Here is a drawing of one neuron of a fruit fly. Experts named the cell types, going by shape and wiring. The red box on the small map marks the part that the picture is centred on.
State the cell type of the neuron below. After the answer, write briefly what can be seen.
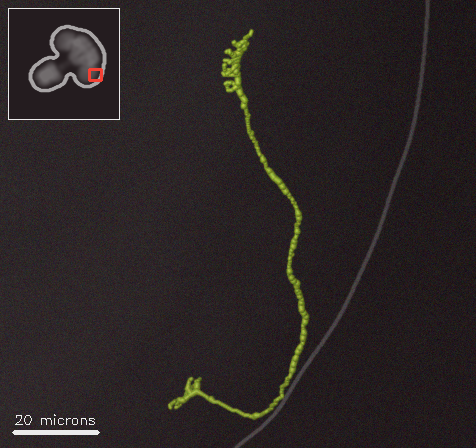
Its cell type is L3. This is an optic-lobe intrinsic neuron. The drawing shows no cell body. From top to bottom in the picture it spans about 95 microns.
